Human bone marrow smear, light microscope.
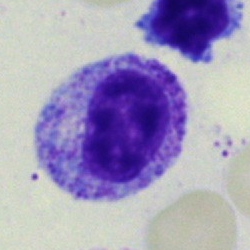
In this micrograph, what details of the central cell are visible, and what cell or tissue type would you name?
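Off-centre toward the right side sits the nucleus. A broad crescent of pale bluish cytoplasm lies on its left, with purple granules scattered throughout. A separate, darker, ragged-edged cell lies above and to the right. The cell is a myelocyte.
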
